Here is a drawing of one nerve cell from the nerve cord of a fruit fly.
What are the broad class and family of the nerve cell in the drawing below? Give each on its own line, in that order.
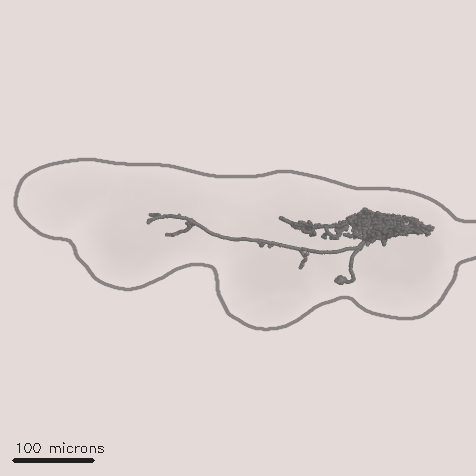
nerve-cord intrinsic neuron
hemilineage 03B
